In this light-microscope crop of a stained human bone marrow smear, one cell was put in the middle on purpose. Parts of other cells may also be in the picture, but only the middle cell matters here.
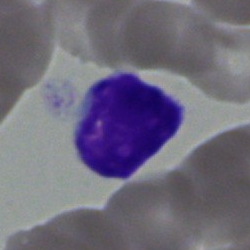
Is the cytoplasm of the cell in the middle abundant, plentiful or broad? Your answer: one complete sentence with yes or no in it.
No, the nucleus fills most of this cell.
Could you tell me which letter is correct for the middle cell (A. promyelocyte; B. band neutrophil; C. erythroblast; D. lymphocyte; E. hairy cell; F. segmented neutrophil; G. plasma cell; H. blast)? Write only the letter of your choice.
D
